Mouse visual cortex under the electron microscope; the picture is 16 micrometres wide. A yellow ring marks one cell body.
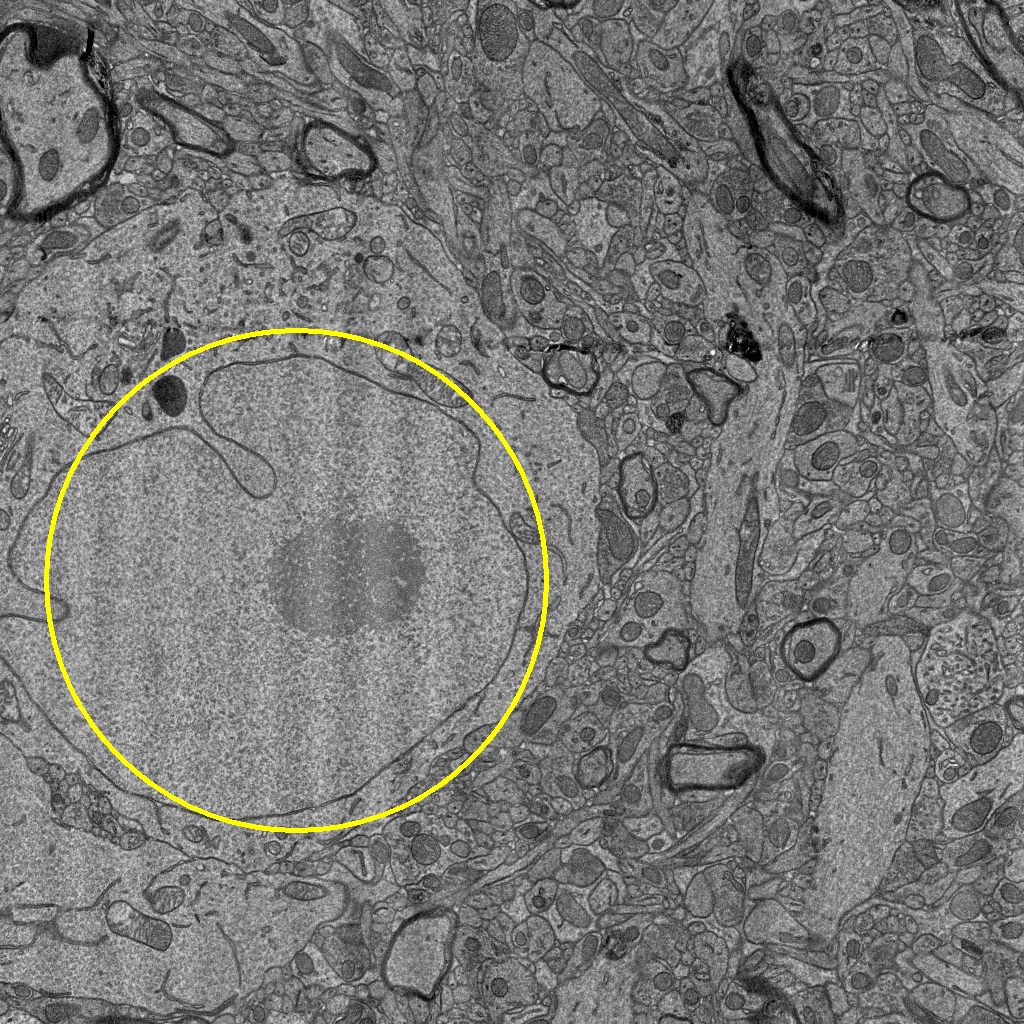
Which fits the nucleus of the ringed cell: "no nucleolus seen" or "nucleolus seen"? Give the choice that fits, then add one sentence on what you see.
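Nucleolus seen. A large nucleolus near the centre of the nucleus appears as two adjoining rounded lobes.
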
